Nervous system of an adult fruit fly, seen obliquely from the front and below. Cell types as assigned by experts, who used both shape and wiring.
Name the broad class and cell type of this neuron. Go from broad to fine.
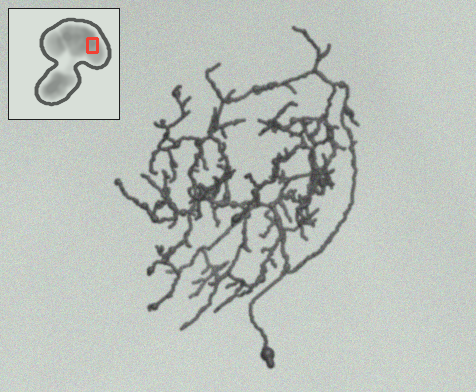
central-brain intrinsic neuron; CB2178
